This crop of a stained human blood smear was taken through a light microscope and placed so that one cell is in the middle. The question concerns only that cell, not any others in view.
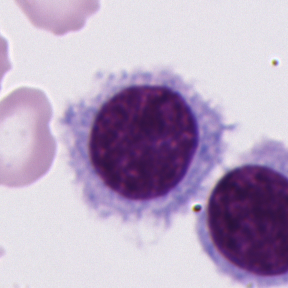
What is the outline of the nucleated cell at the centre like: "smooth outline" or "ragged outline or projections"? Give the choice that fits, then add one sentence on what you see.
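Ragged outline or projections. Fine, hair-like projections fringe the cell border all the way around.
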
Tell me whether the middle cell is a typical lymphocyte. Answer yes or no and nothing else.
no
